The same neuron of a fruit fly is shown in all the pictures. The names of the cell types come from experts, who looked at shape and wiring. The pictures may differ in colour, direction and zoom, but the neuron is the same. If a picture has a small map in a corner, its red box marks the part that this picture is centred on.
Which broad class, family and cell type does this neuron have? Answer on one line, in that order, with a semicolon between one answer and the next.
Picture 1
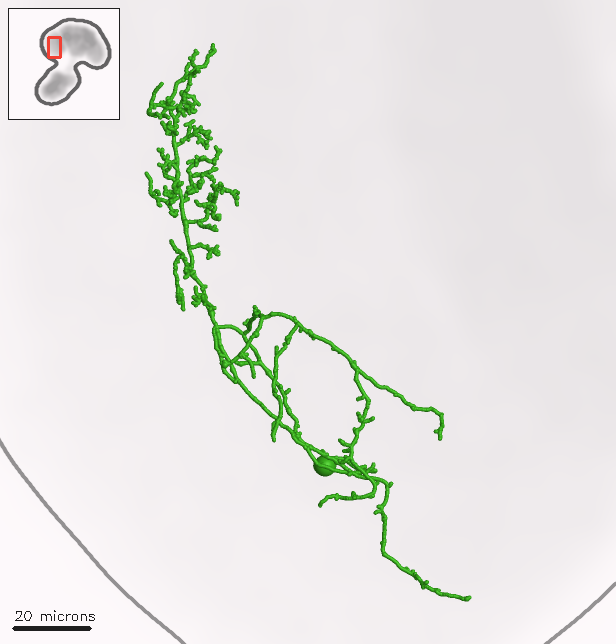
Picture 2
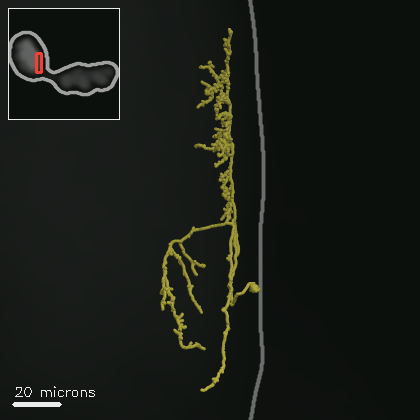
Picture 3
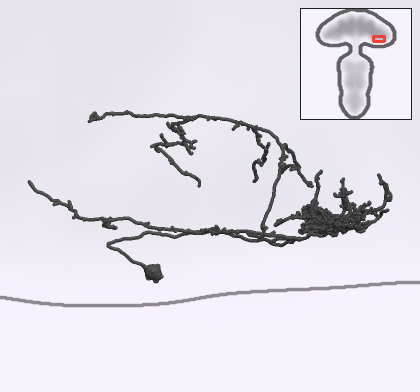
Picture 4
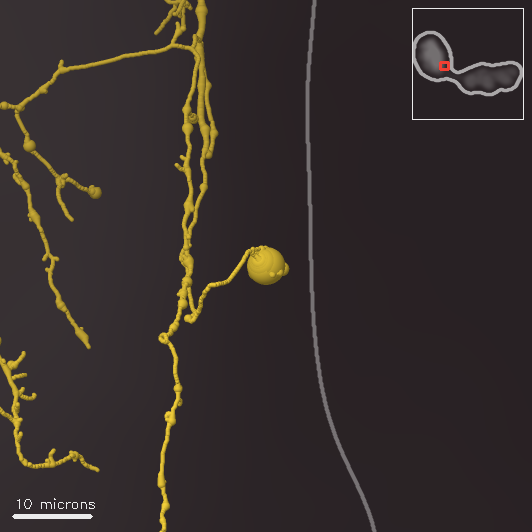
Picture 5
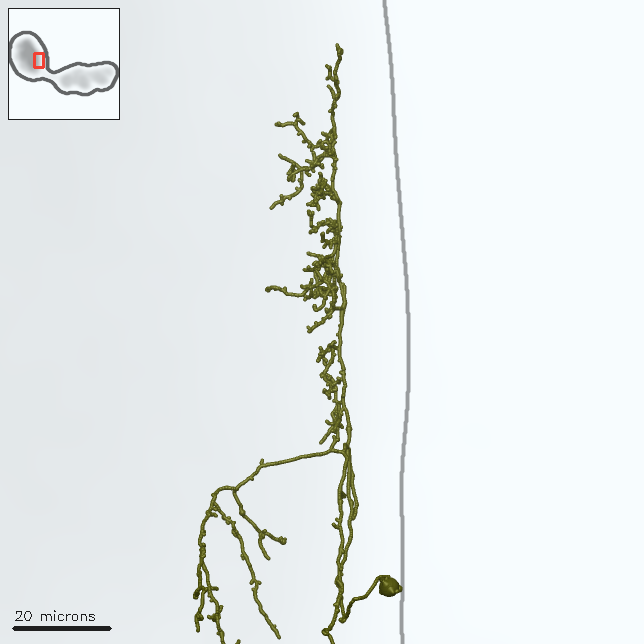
optic-lobe intrinsic neuron; LPi; LPi4a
